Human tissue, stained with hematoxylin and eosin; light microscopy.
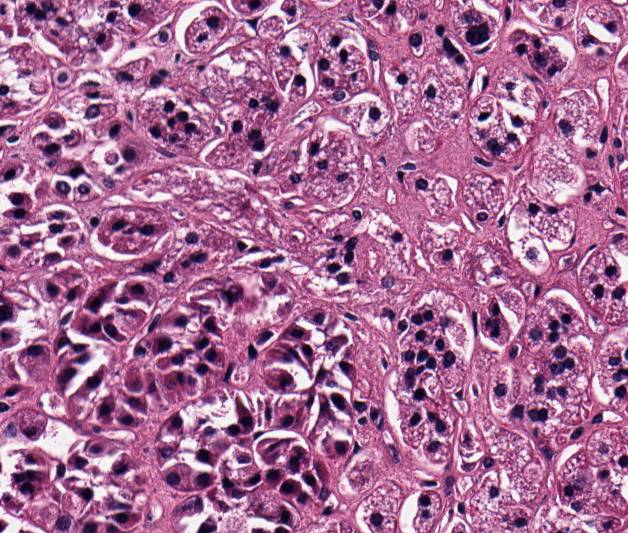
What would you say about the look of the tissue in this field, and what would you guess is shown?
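Rounded nests of cells, separated by thin pink septa, occupy the field throughout. Many cells in the upper and right parts have pale, finely vacuolated cytoplasm, while nests in the lower left are more crowded with dark nuclei. No fat cells are present. The tissue is adrenal gland.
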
